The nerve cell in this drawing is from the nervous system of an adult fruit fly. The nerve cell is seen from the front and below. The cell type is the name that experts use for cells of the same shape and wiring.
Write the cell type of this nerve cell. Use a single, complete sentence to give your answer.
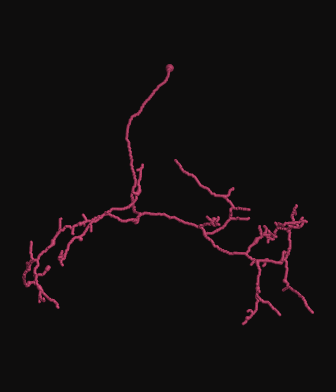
For this nerve cell, the cell type is PS150.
